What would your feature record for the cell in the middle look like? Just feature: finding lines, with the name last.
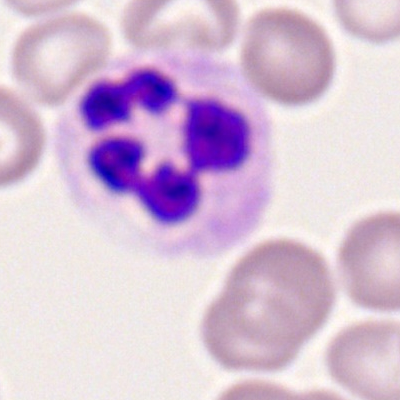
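Outline: round, with a smooth edge
Nucleus: several separate lobes in a ring around a pale centre
Chromatin: dark purple, densely clumped
Cytoplasm: wide pale pinkish-lilac rim around the nucleus
Name: segmented neutrophil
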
